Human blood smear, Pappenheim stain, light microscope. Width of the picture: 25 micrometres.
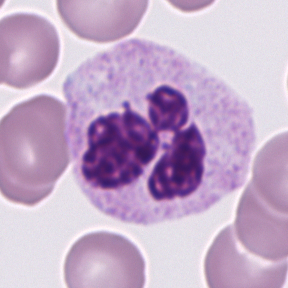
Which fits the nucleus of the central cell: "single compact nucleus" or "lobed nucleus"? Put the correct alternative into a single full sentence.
What this cell has is a nucleus split into lobes.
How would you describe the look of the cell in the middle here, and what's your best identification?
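Look at the chromatin here: dark purple and coarsely clumped, with paler patches between the clumps. You won't find any nucleoli in the nucleus. Fine violet granules are scattered evenly through the cytoplasm, and there are no clear vacuoles. So it's a segmented neutrophil.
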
